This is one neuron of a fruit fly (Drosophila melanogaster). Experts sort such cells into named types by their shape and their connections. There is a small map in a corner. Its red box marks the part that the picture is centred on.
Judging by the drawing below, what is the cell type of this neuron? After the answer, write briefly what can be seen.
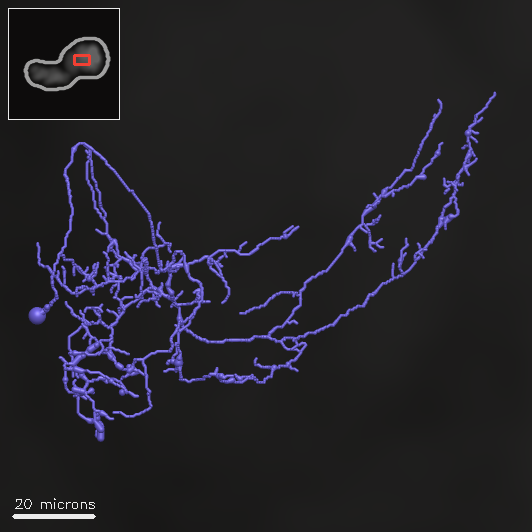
It is of cell type WED132. Its broad class is central-brain intrinsic neuron. The cell body is on the left of the picture. By the scale bar it is about 120 microns wide in this view.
